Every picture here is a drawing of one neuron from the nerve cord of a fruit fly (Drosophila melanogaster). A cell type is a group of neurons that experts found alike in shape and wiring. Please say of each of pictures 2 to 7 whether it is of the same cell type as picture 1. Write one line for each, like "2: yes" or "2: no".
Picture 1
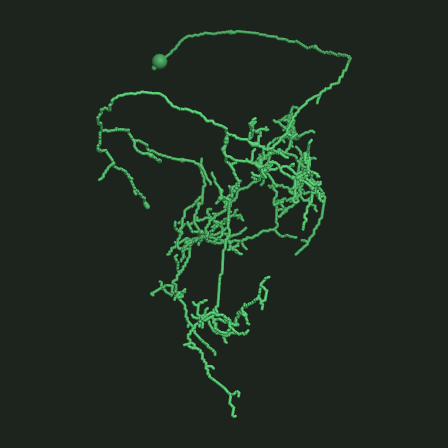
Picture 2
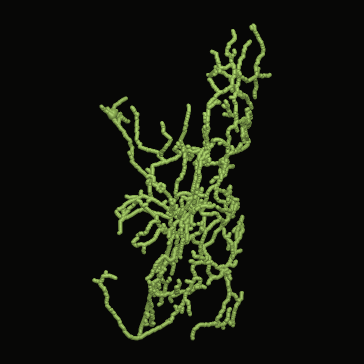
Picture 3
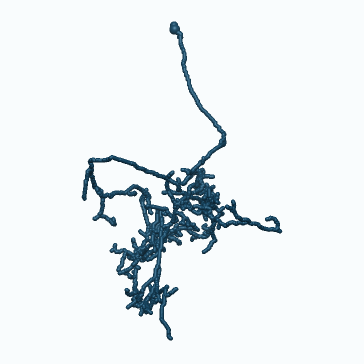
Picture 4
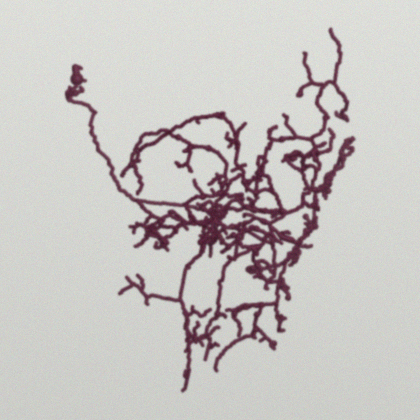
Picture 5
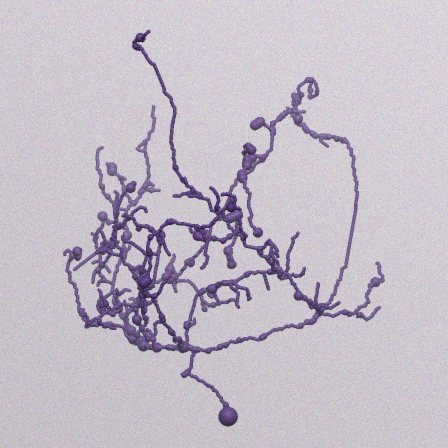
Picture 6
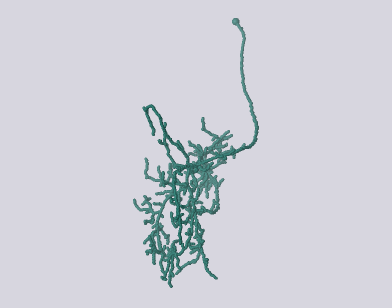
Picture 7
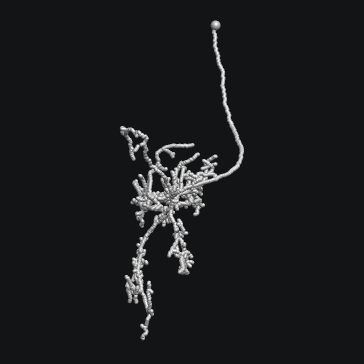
2: no
3: yes
4: no
5: no
6: yes
7: yes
